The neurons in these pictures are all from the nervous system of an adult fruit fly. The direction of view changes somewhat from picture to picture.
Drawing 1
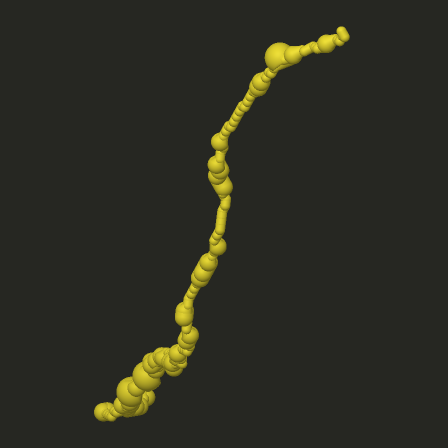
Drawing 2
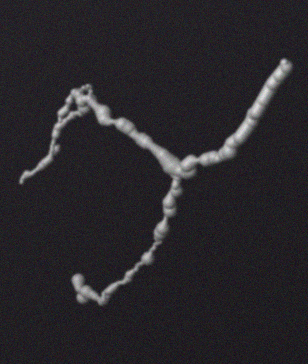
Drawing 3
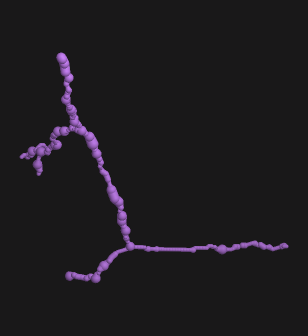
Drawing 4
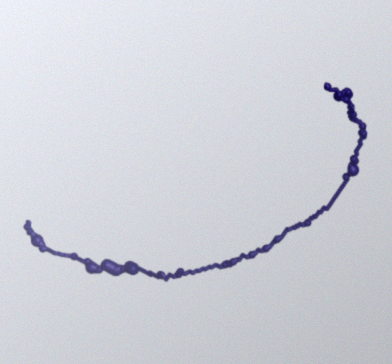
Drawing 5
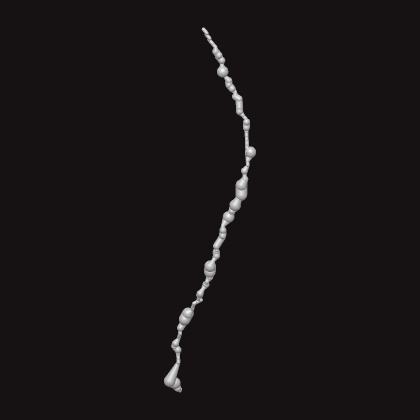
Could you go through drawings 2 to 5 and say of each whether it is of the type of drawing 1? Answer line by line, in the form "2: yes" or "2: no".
2: no
3: no
4: yes
5: no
